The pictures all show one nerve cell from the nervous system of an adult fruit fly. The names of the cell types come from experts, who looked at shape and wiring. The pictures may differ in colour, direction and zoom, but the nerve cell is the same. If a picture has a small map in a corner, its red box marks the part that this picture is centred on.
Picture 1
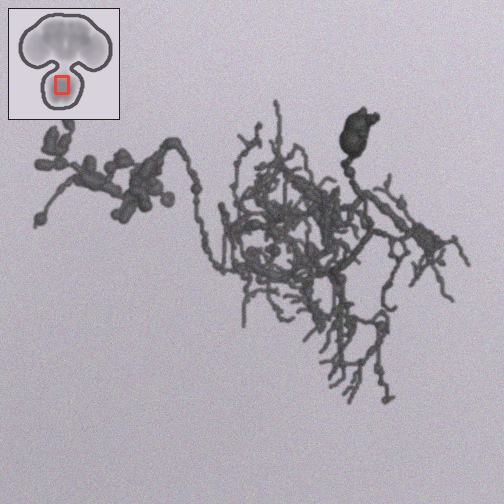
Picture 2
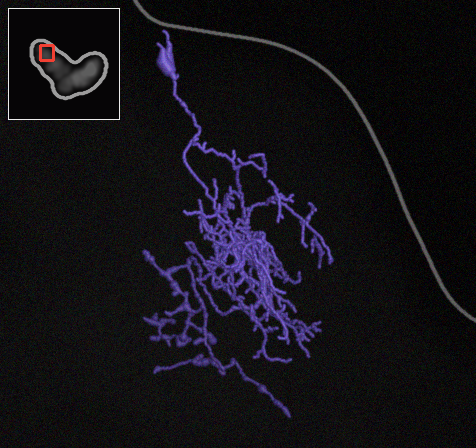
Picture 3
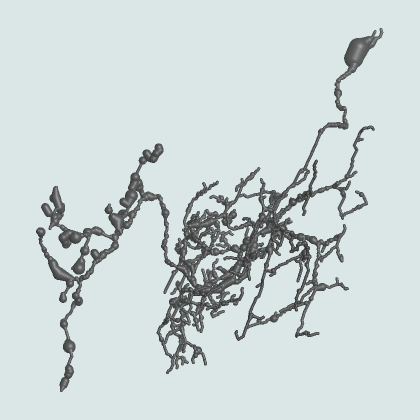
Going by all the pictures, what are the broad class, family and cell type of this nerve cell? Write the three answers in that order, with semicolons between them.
nerve-cord intrinsic neuron; hemilineage 06B; IN06B073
